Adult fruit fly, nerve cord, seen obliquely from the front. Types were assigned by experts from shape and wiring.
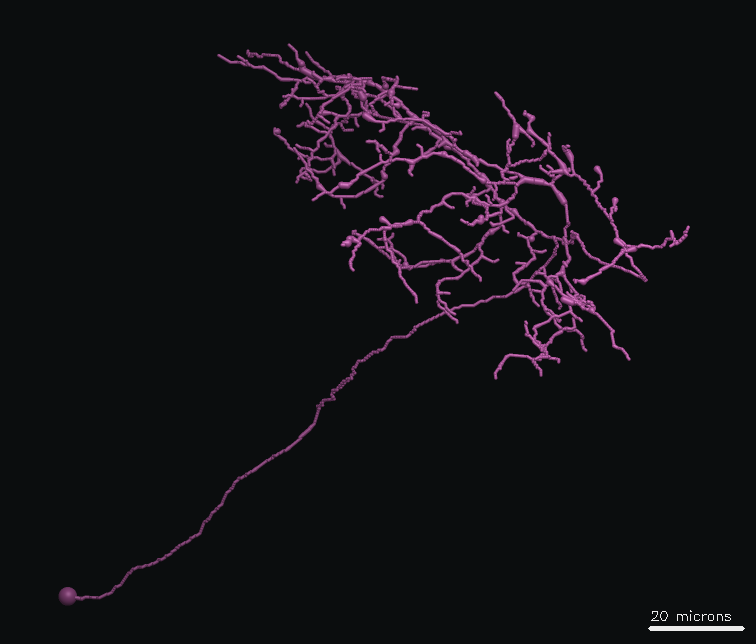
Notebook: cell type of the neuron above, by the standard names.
IN12A054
